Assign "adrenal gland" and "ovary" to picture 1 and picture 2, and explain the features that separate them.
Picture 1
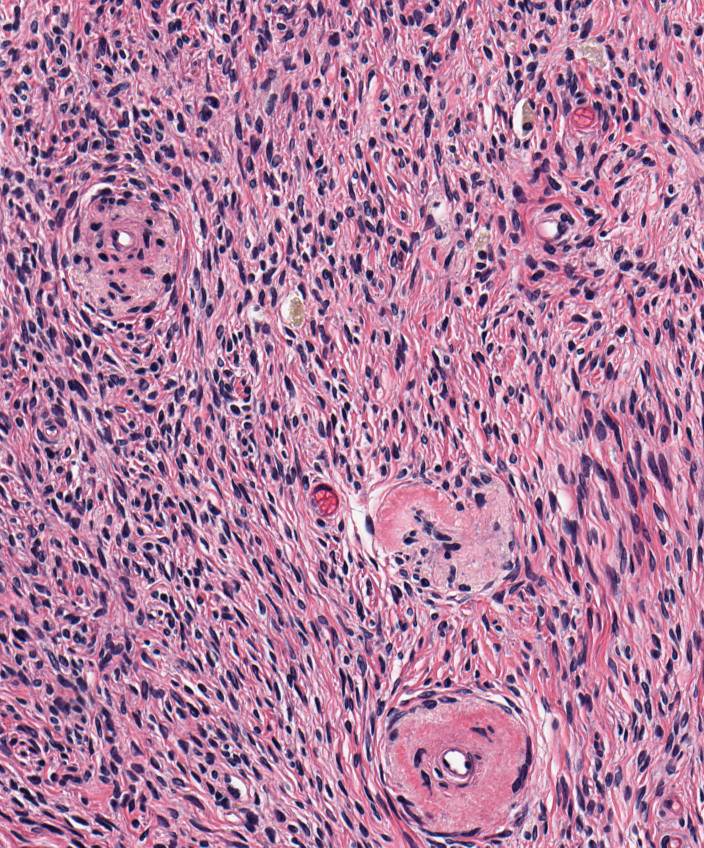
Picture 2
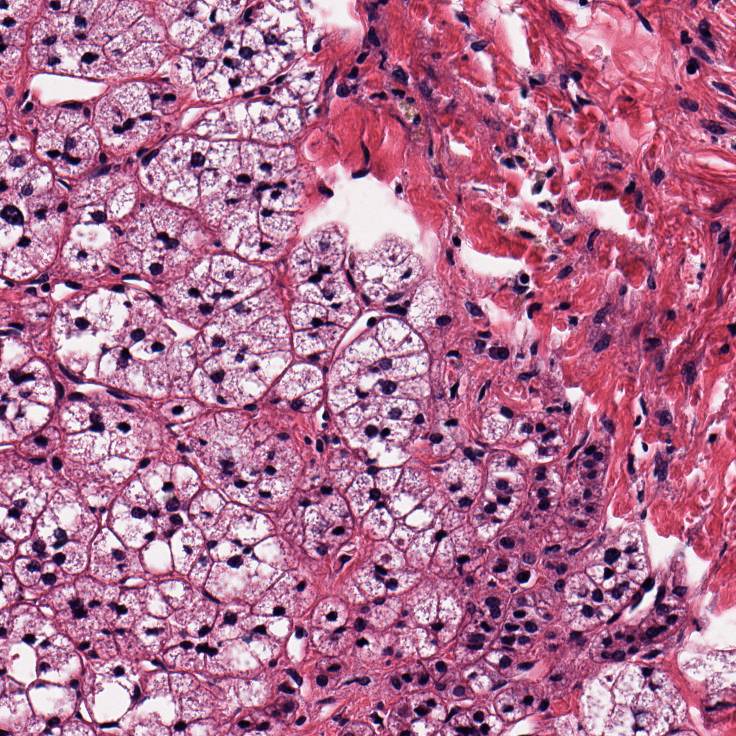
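Picture 1 shows ovary and picture 2 shows adrenal gland. Picture 1 is entirely a dense sheet of closely packed spindle cells with dark, oval to elongated nuclei and scant cytoplasm, with no epithelium or glands. The cells run in short streams that curve around rounded structures at the upper left and lower centre, each of which has a small empty central lumen.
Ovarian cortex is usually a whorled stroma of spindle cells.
Picture 2 has large pale cells with small, round, dark-staining nuclei over its left and lower two-thirds, grouped in rounded nests outlined by thin pink septa. Dense eosinophilic fibrous tissue with elongated spindle-shaped nuclei fills its upper right corner.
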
